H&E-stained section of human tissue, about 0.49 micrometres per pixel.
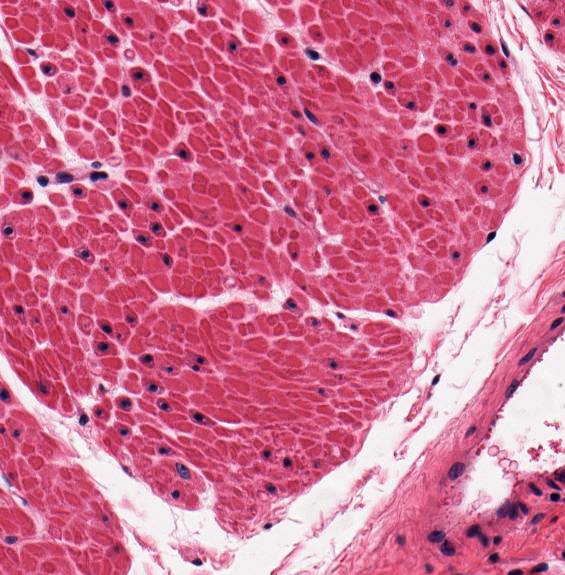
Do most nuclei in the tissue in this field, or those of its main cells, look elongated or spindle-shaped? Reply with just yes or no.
No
